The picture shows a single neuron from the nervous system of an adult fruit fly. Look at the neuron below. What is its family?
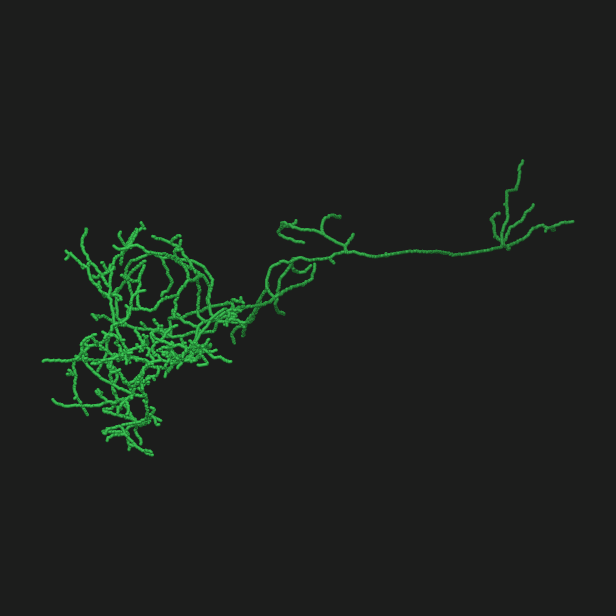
hemilineage 12A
